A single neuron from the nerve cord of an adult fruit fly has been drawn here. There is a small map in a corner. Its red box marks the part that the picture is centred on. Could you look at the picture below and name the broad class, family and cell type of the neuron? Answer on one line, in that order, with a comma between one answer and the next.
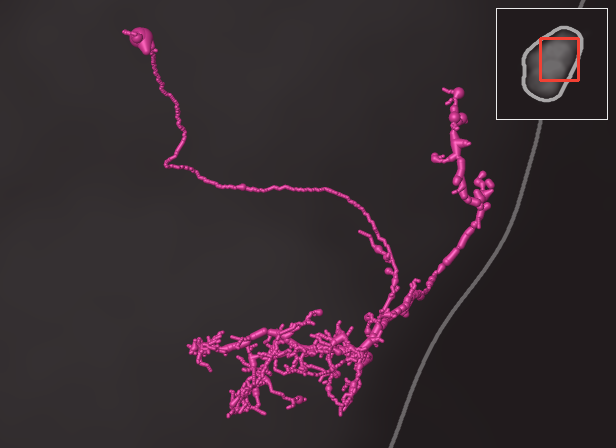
nerve-cord intrinsic neuron, hemilineage 03B, IN03B060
